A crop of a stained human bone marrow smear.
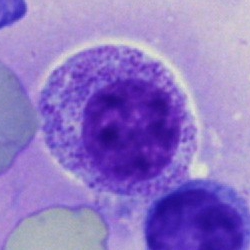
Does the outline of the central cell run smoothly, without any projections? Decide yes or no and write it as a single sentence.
Yes, the border of this cell is smooth and even.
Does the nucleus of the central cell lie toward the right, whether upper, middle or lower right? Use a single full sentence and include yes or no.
Yes, the nucleus of this cell lies toward the right.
